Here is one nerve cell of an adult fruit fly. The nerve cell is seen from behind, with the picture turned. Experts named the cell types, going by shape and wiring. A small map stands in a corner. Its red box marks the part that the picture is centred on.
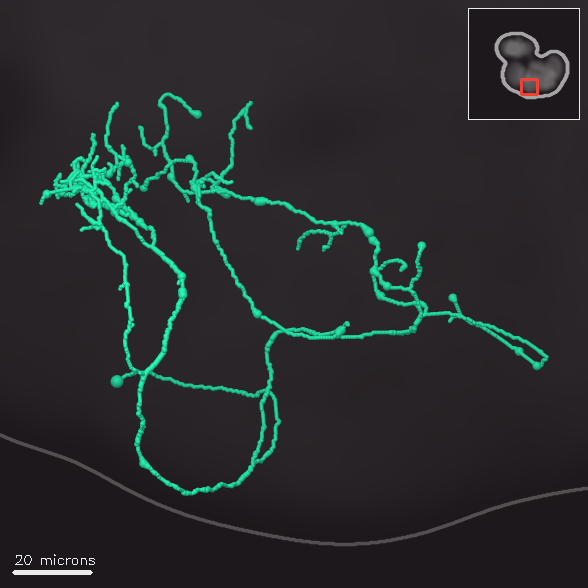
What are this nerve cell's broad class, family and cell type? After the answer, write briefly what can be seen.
It is a central-brain intrinsic neuron. The family is hemilineage SLPad1_anterior. The cell type is LH001m. From left to right in the picture it spans about 130 microns. Dozens of branch ends can be seen.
